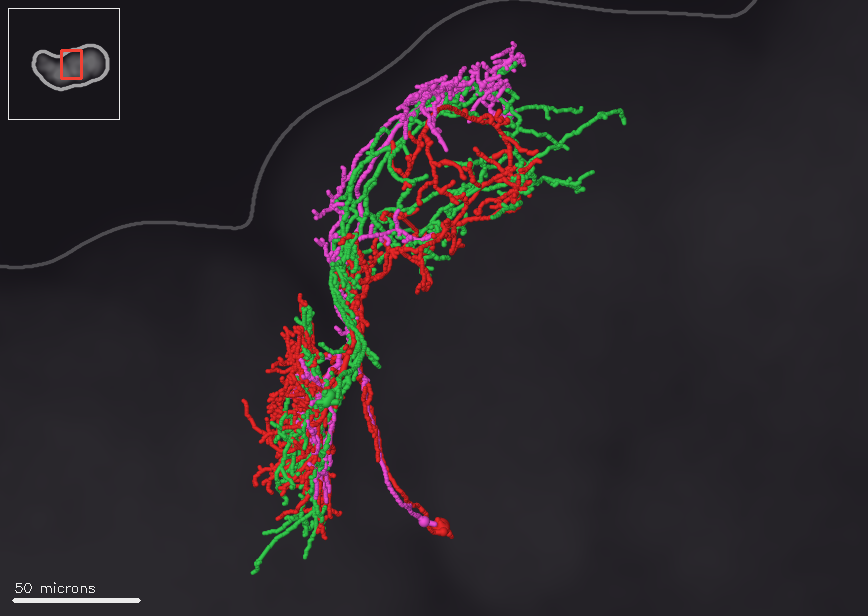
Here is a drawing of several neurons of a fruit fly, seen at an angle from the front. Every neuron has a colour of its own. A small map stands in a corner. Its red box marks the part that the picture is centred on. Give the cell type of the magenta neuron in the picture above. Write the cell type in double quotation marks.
"LoVP65"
